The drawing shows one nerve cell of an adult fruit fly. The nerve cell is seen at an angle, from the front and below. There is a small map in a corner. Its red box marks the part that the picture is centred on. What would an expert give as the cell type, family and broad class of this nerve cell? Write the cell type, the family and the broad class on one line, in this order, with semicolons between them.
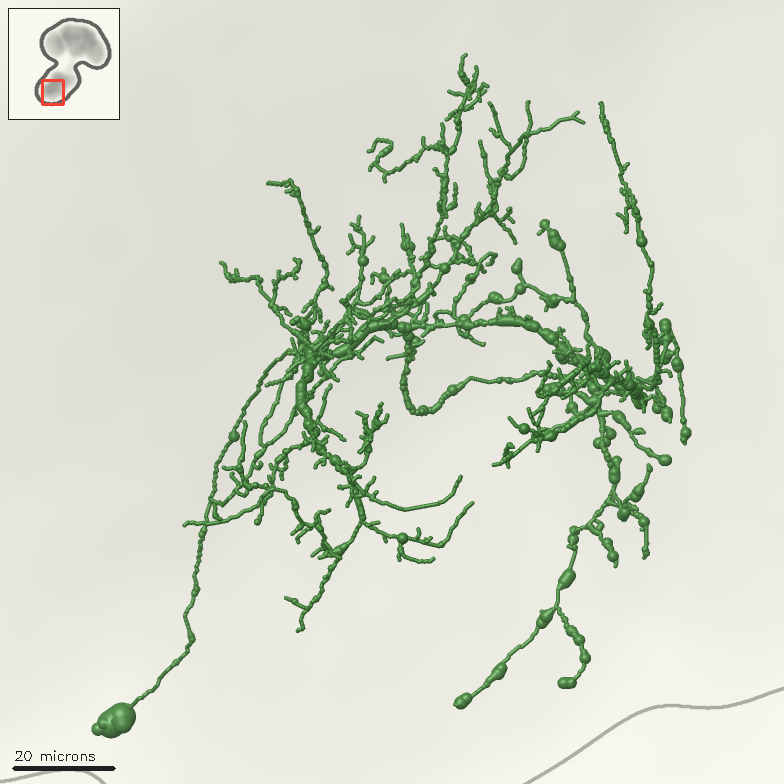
IN03A055; hemilineage 03A; nerve-cord intrinsic neuron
